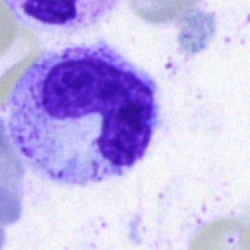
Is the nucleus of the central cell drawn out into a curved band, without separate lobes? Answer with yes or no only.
Yes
